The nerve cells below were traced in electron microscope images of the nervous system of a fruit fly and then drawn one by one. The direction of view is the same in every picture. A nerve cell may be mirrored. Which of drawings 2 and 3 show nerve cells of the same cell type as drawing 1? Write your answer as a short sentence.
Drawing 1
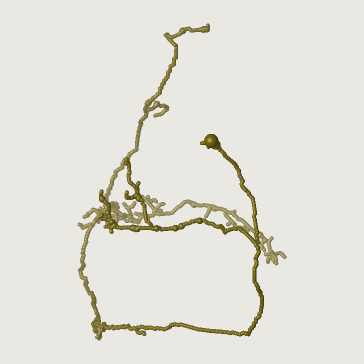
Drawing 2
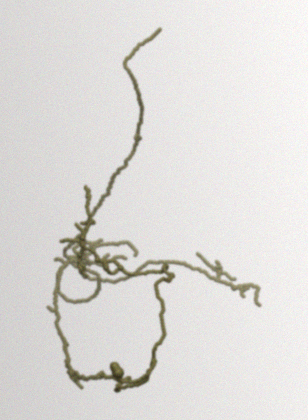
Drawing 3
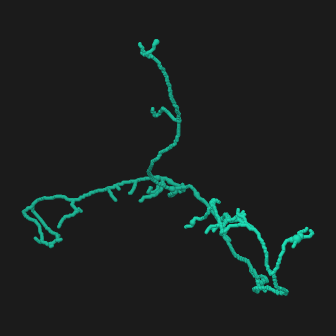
Drawing 2 and drawing 3 are of the same cell type.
